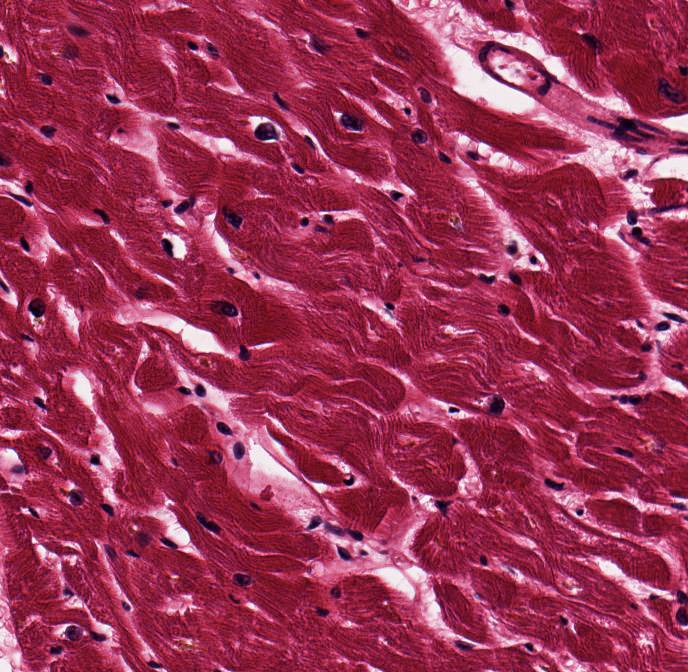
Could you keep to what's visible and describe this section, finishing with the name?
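Muscle fibres fill the field, running mostly diagonally, upper left to lower right. Fibres branch and join neighbours, forming a network. Single oval nuclei, central in the fibre. Cytoplasm deep red. Left ventricle of the heart.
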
